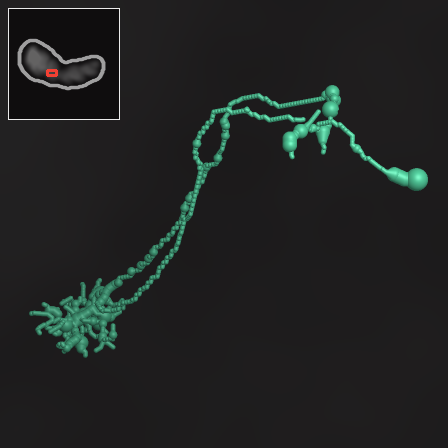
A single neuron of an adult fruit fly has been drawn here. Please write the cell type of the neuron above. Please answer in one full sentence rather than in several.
The cell type of this neuron is T4c.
